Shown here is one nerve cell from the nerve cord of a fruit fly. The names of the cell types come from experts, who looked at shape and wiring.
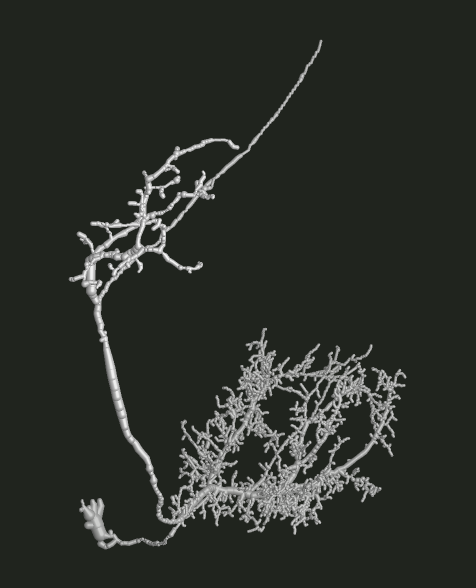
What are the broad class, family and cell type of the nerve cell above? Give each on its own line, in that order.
ascending neuron
hemilineage 19B
AN19B004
